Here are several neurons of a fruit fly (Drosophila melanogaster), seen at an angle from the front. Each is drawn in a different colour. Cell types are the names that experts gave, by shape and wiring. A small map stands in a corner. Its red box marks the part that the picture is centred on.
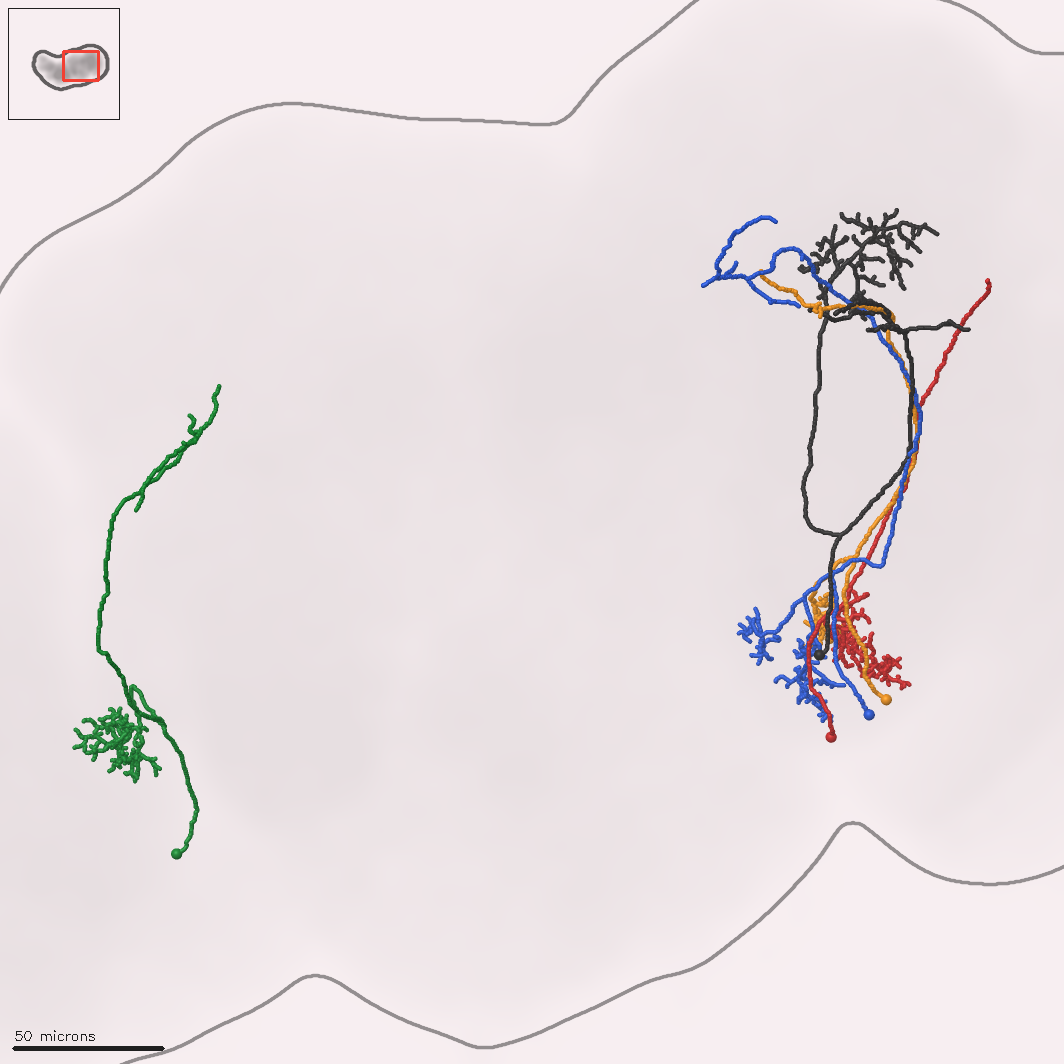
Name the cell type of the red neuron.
LoVP13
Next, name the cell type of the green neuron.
LC24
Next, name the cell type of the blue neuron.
LoVP2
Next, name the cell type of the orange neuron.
LC30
